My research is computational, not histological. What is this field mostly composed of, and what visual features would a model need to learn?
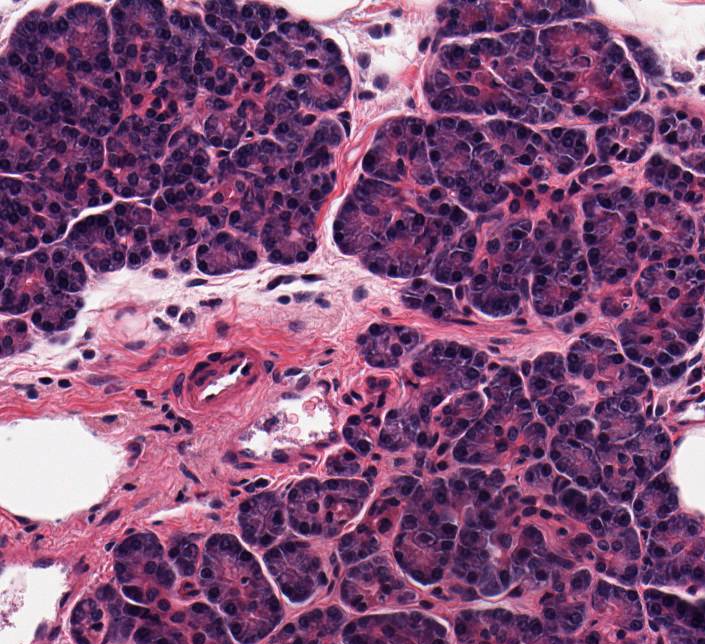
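Exocrine pancreas. Closely packed acini in lobules, divided by pink fibrous septa; broadest septum crosses left half of field just below middle. Acinar nuclei round, dark, basal. Cytoplasm purple at base, paler pink toward lumen.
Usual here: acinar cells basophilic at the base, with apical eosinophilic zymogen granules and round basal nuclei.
No pale, foamy mucous acini; all acini uniformly dark.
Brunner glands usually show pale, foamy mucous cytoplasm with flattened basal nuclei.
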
